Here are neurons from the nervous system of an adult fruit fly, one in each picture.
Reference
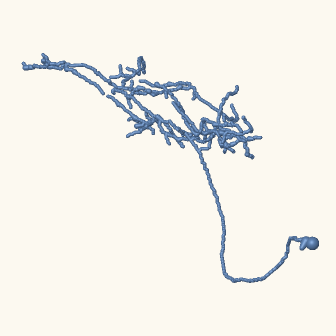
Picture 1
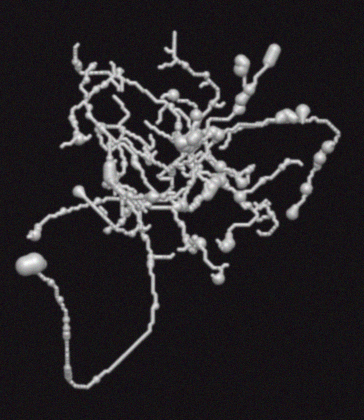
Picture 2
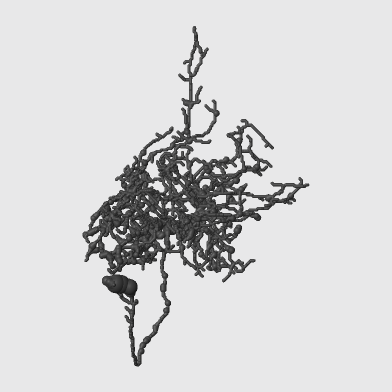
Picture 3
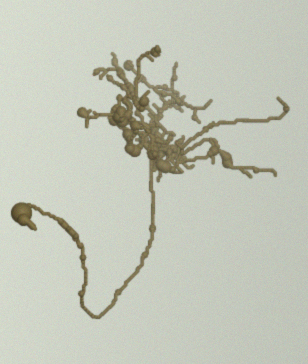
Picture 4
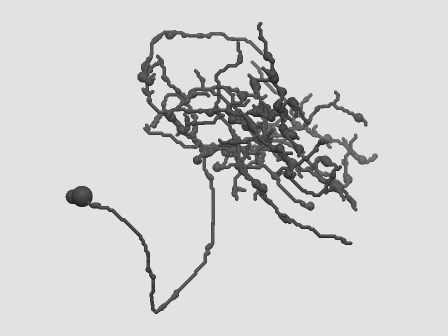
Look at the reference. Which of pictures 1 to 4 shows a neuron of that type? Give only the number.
3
